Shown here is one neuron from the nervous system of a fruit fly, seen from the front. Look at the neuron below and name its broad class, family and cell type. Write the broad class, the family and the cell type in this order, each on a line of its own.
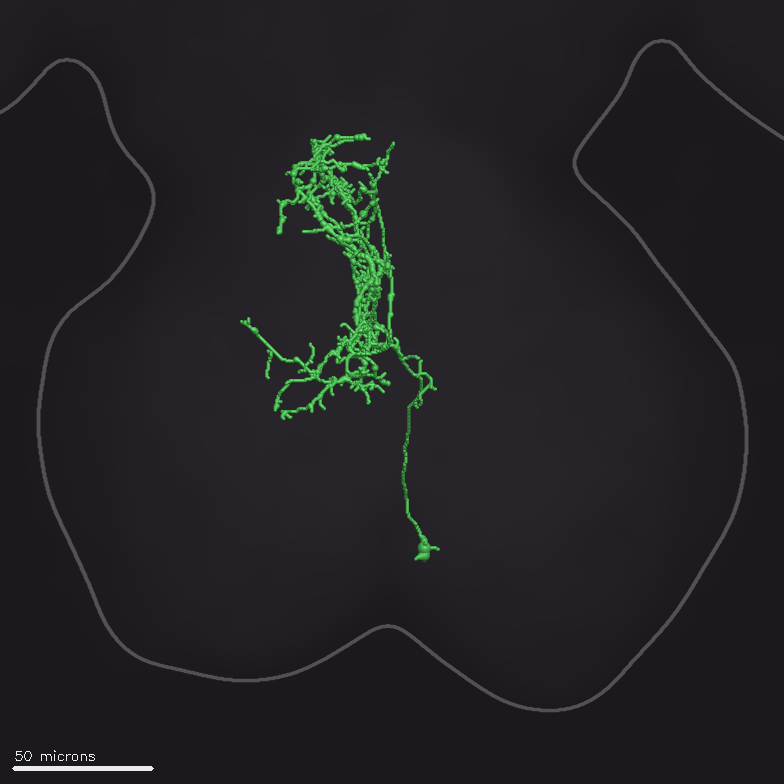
nerve-cord intrinsic neuron
hemilineage 06B
IN06B066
